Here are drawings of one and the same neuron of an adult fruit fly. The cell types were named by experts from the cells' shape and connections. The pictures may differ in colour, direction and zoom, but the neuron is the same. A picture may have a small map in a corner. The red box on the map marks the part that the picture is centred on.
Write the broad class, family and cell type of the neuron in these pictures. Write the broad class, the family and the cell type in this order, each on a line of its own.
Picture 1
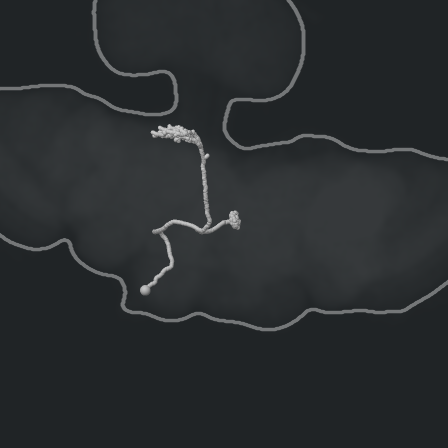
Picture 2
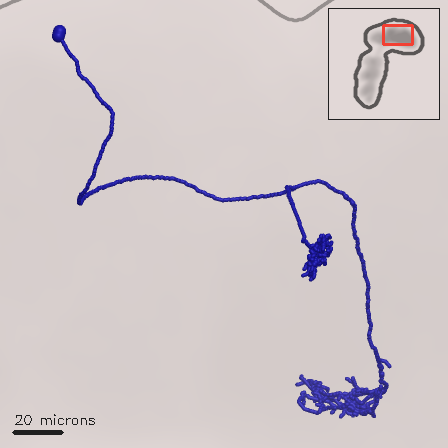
central-brain intrinsic neuron
hemilineage LALv1_dorsal
SA2_a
